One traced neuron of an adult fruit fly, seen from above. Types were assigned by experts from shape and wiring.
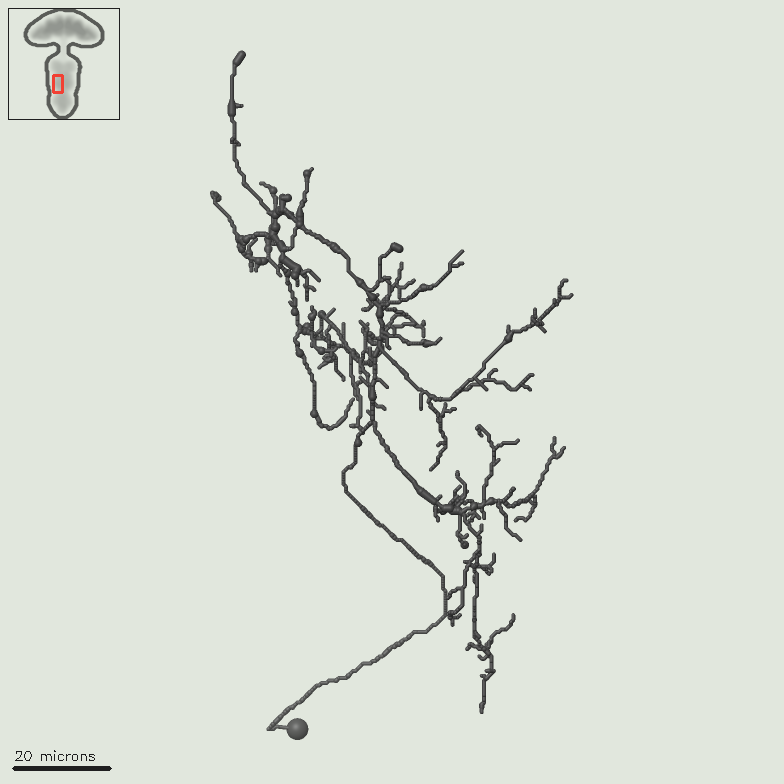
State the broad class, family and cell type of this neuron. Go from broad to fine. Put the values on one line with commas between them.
nerve-cord intrinsic neuron, hemilineage 03B, IN03B070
